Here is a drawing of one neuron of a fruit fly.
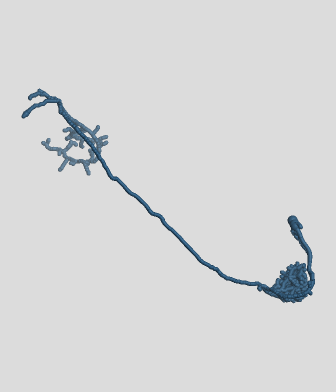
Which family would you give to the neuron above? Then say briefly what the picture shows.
The family is hemilineage ALad1. Its broad class is central-brain intrinsic neuron. As drawn here it is wider than it is tall.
